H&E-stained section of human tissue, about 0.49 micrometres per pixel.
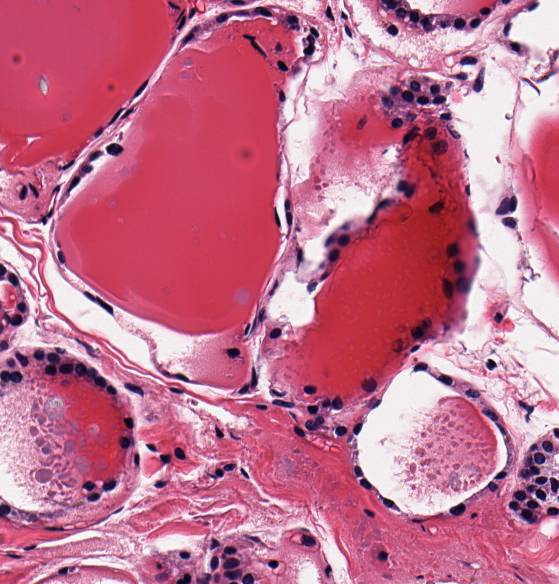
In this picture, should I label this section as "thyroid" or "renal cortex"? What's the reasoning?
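This is thyroid. What settles it is the large follicles at the top left and centre, filled with smooth, homogeneous, eosinophilic colloid. Each is lined by a single layer of flattened to low cuboidal epithelial cells. In places the colloid has pulled away from the lining, leaving white clefts along the follicle edges.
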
